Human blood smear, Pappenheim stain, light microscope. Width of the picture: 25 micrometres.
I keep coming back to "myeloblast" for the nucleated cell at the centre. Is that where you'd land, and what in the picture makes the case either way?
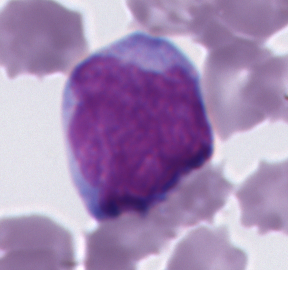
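Starting with size, this cell is about 17 by 14 micrometres, with a nucleus about 14 micrometres across.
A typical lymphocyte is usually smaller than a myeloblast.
So the size leans toward myeloblast and away from typical lymphocyte. Next, the nucleus fills about 80% of the cell's area.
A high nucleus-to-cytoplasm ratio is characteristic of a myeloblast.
That proportion, too, I would count for myeloblast. Then the cytoplasm: no granules are visible in it.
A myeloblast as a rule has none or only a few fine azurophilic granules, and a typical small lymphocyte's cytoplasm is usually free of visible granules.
The lack of granules would therefore fit either name. Beyond that, no vacuoles are seen, the outline is angular rather than smoothly round, and red cells lie against the lower edge. Weighing it all, myeloblast fits this cell.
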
